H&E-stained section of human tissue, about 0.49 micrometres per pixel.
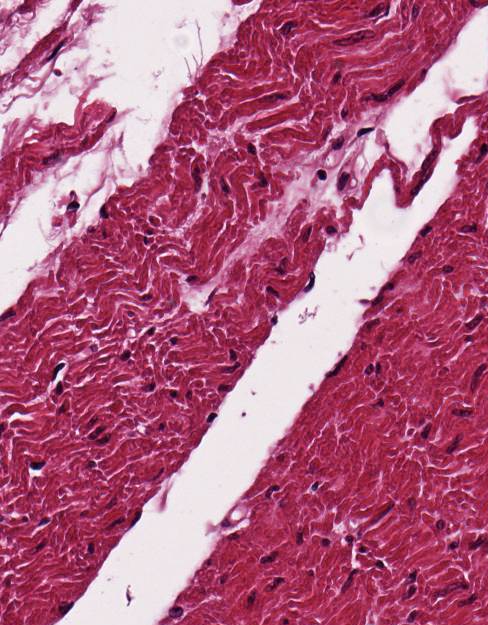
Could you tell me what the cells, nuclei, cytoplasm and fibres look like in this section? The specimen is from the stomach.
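Two broad red-pink bands running diagonally, lower left to upper right; white gap between them. Fibres wavy, undulating, composed of deeply eosinophilic cytoplasm. Dark elongated oval nuclei scattered singly among fibres in both bands.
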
